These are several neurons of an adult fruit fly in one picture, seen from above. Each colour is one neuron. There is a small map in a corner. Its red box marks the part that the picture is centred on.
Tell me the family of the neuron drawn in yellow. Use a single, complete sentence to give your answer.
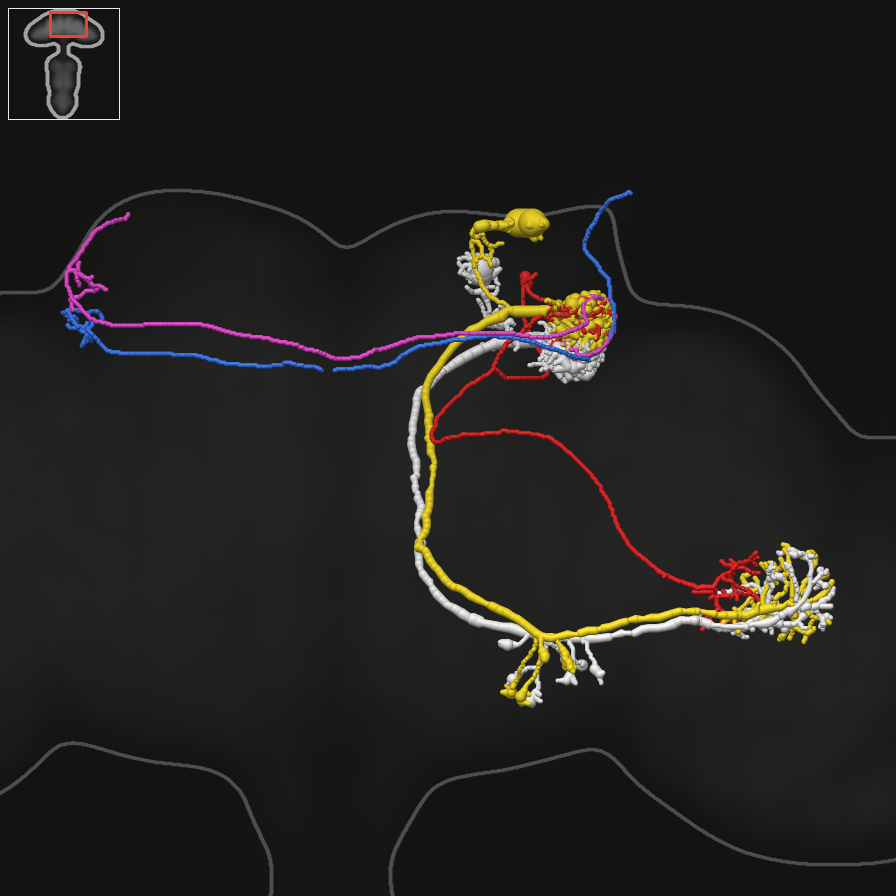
The neuron counts as part of family class ALPN.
